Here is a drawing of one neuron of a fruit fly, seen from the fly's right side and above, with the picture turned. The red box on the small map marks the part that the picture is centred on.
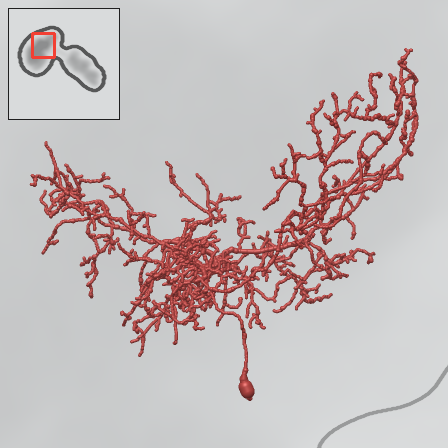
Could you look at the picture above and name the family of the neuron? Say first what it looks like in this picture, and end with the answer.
The cell body is at the bottom of the picture. The picture shows more than a hundred branch ends. It is a visual centrifugal neuron. Its family is hemilineage VLPp&l1_posterior.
